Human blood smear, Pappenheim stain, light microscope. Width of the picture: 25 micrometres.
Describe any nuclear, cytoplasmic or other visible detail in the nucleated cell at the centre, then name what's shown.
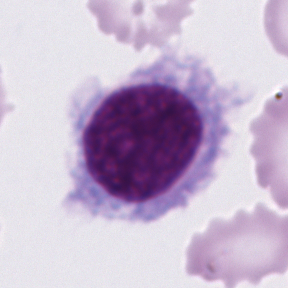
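Starting with the edge, fine, ragged hair-like projections fringe it all the way around, so the outline is irregular rather than a smooth circle. Next comes the nucleus, whose outline is smooth, with no indentation or lobes. Last, the cytoplasm shows no vacuoles. What you have is a hairy cell.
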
